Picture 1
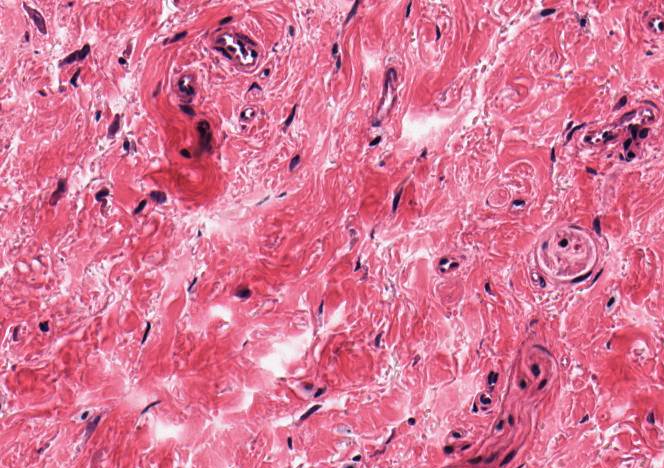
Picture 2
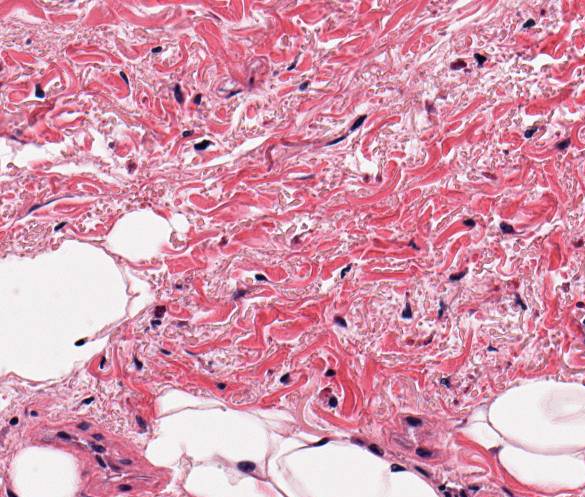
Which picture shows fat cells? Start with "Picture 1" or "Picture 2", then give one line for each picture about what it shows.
Picture 2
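In picture 1: No fat cells are present in the field.
In picture 2: Most of the field is fibrous connective tissue, with fat cells confined to the left and lower edges.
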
